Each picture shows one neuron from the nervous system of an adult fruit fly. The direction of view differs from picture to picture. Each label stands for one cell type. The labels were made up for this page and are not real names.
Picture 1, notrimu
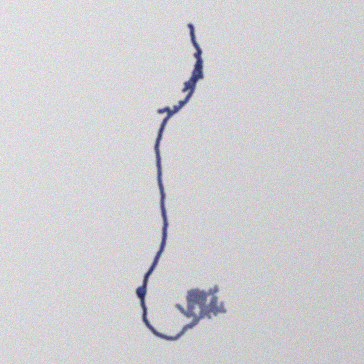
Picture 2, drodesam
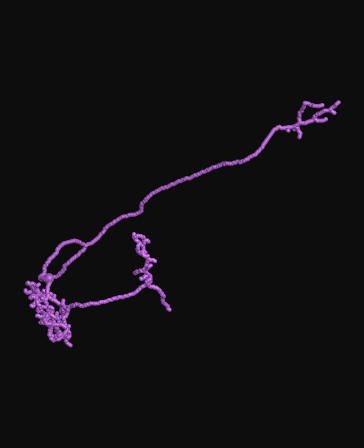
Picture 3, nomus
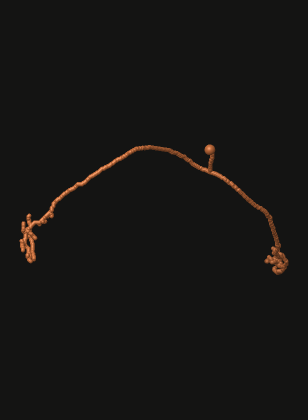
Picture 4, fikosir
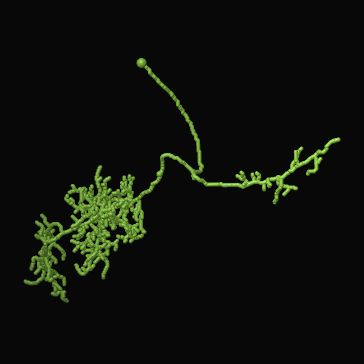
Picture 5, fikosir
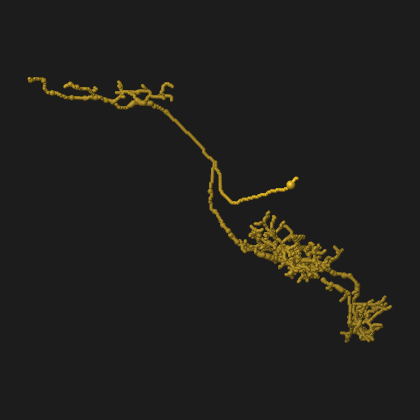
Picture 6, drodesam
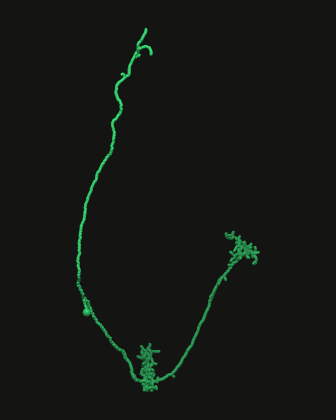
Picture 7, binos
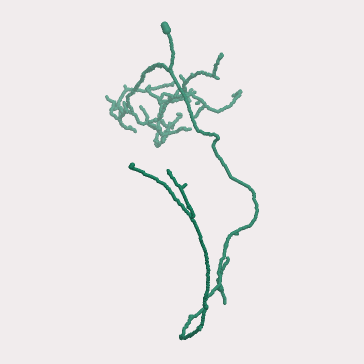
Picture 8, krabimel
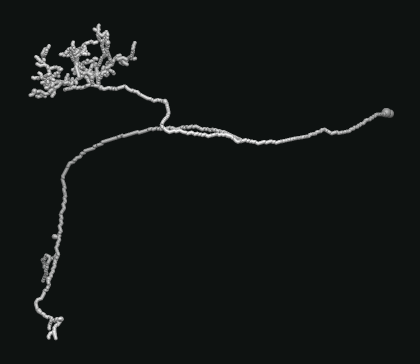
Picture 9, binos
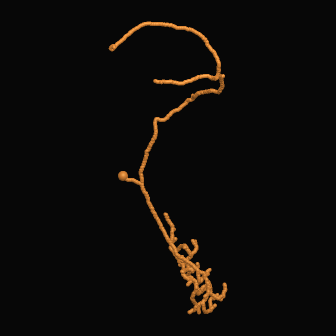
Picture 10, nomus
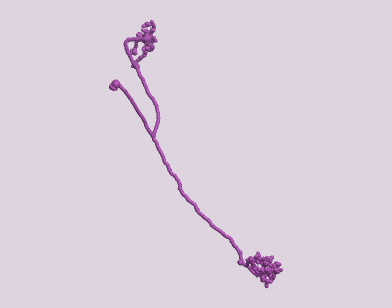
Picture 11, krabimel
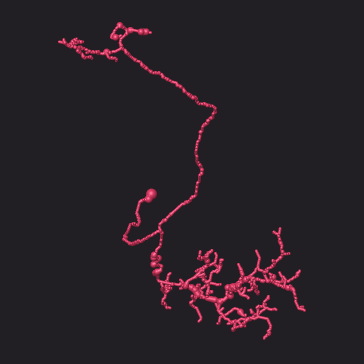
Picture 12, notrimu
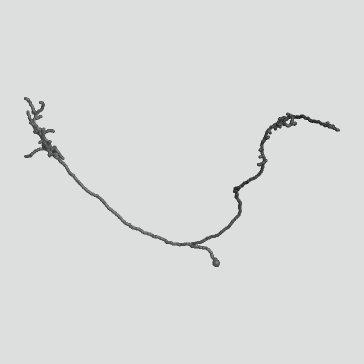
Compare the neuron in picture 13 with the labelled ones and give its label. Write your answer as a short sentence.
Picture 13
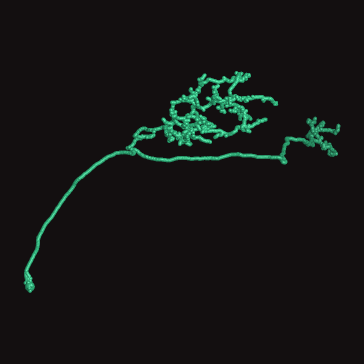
It belongs to krabimel.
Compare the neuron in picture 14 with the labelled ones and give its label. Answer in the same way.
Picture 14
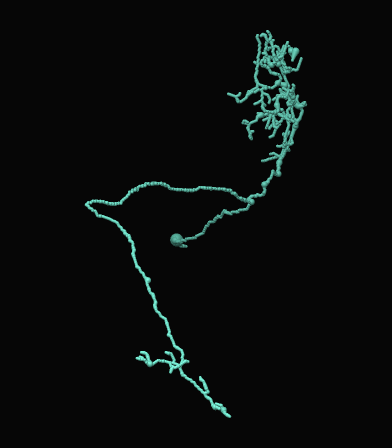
It belongs to krabimel.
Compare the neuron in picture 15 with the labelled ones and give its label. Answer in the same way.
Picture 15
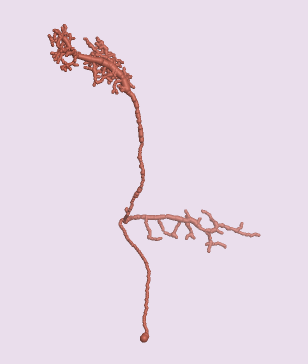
It belongs to fikosir.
